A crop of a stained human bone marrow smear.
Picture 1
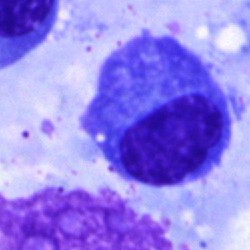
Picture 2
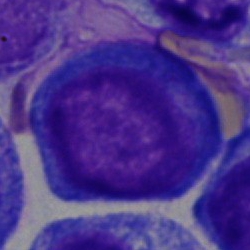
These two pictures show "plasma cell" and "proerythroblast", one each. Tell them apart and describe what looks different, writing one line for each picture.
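The cell in picture 1 is a plasma cell. The cytoplasm is abundant, taking up more of the cell than the nucleus.
The cell in picture 2 is a proerythroblast. The nucleus fills most of the cell, leaving a moderate rim of cytoplasm all the way round.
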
